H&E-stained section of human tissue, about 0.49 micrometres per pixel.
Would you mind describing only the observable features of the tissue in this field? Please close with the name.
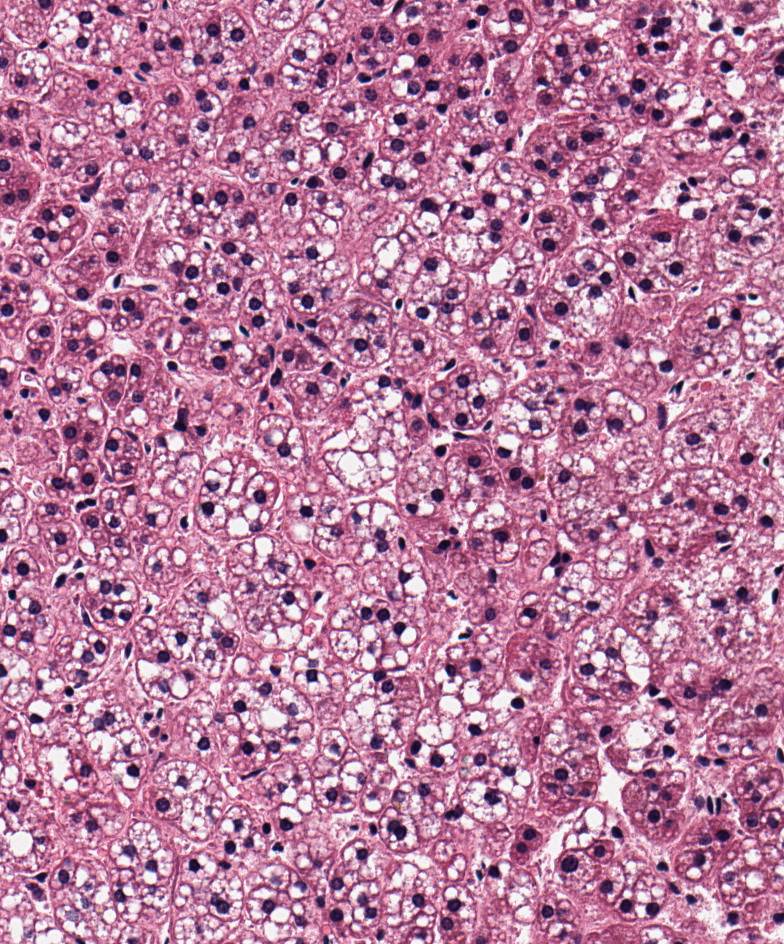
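Most cells have abundant cytoplasm packed with many small clear vacuoles, giving a foamy, bubbly appearance. Their nuclei are small, round and darkly stained, most near the cell centre. Very thin septa with small flattened, elongated nuclei, consistent with a delicate capillary network, separate the nests. No glandular lumens or tubular spaces are formed. This is adrenal gland.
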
